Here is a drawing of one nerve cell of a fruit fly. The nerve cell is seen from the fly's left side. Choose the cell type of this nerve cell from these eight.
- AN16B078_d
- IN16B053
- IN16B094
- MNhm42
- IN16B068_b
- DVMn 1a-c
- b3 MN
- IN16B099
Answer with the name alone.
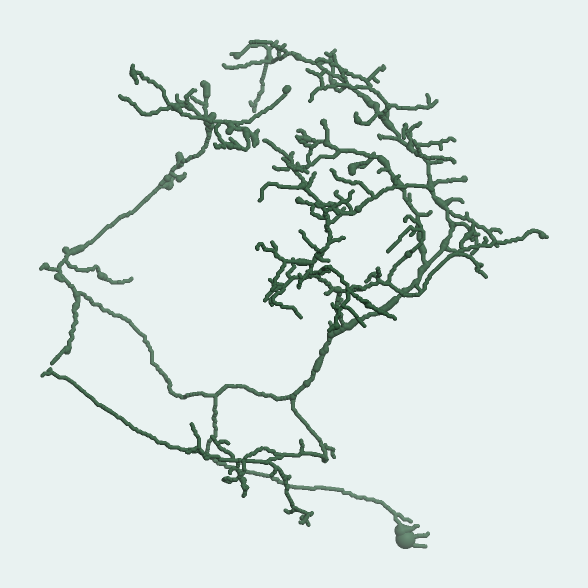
IN16B053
